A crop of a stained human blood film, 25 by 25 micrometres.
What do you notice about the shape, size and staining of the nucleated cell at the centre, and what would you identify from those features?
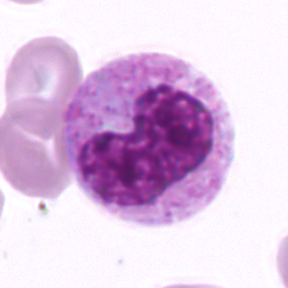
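The cell measures about 15 micrometres across. Its nucleus is kidney-shaped, with the notch on the left side. The cytoplasm is pale lilac, with fine pink-purple granules scattered through it, and its rim is widest on the upper left of the nucleus. Name: metamyelocyte.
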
